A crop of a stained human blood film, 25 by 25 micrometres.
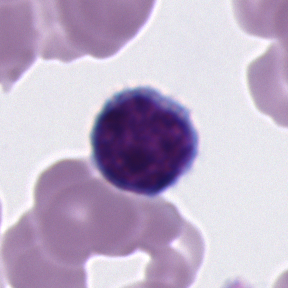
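Typical lymphocyte, the nucleated cell at the centre of this stained blood smear. Its outline looks round to me, although the edge is slightly uneven rather than perfectly smooth. The chromatin appears dark purple and coarsely clumped. As far as I can make out, the cytoplasm shows no granules.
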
